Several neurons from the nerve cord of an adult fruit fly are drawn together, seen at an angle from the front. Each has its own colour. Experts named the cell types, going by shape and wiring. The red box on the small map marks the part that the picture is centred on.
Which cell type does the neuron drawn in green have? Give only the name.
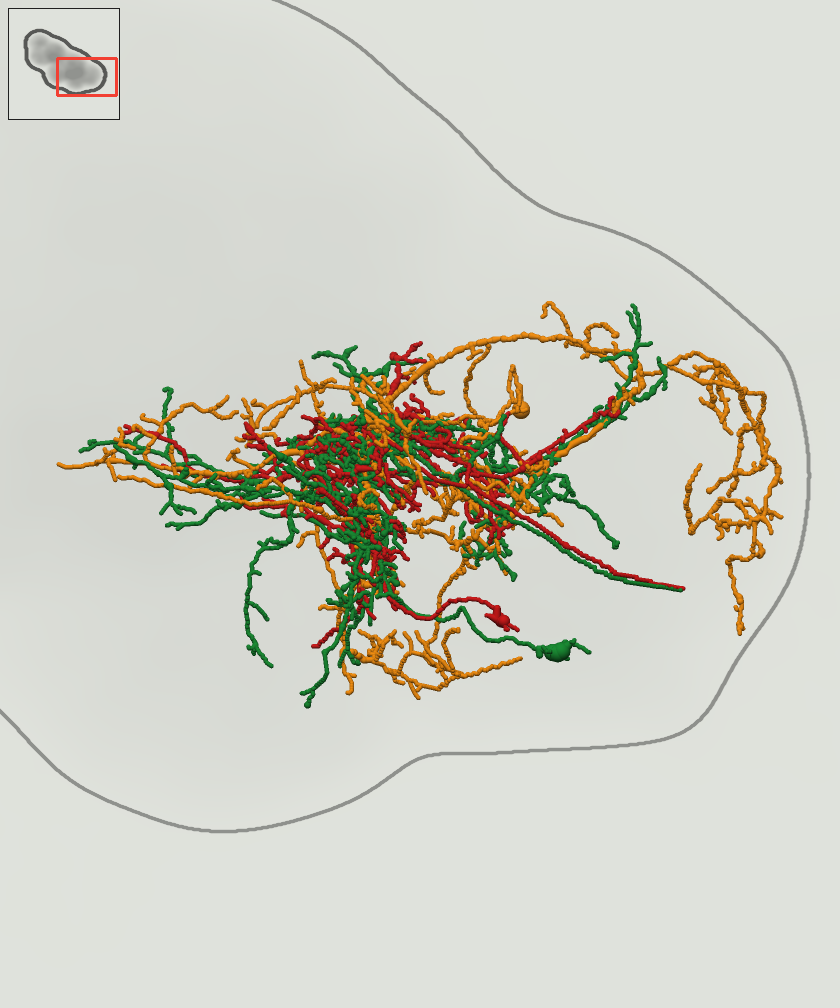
AN08B043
